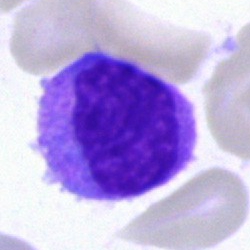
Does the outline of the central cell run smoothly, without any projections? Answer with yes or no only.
No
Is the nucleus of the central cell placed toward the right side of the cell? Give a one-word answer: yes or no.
Yes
